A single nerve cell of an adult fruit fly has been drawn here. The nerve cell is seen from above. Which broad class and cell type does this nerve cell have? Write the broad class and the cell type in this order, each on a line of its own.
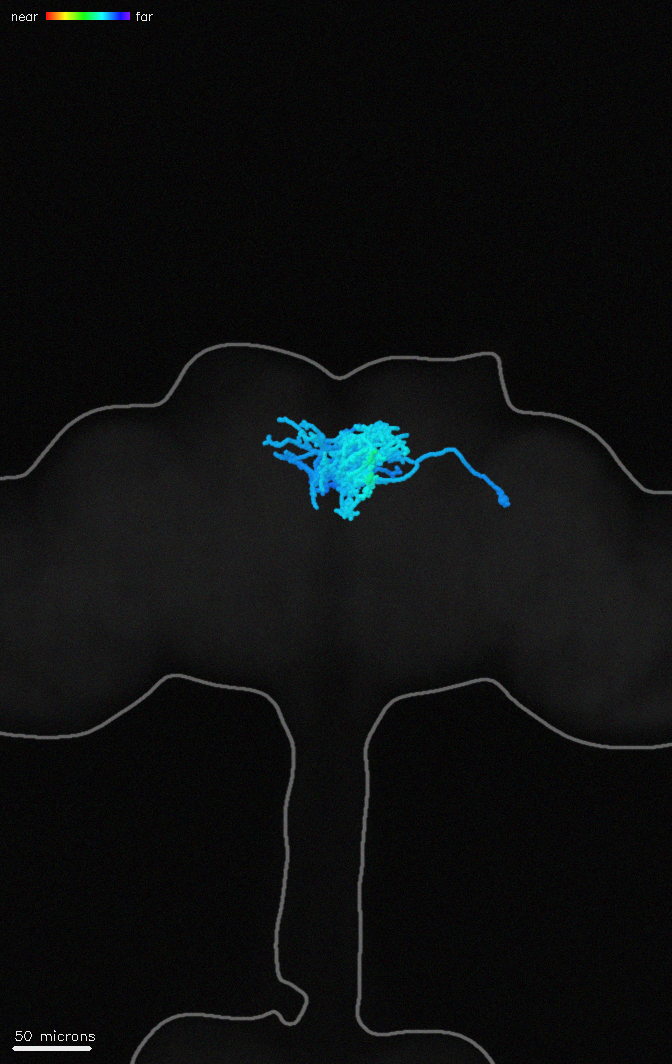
central-brain intrinsic neuron
GNG045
